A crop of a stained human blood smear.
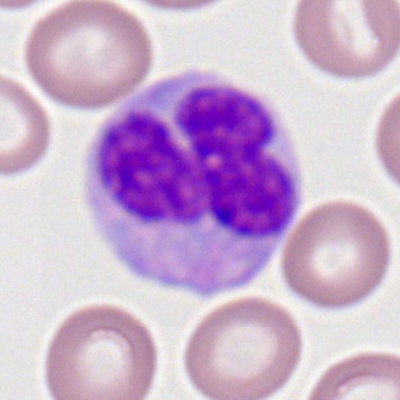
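Monocyte in a stained human blood smear: notice first its round, smooth outline. Its nucleus sits in the upper part of the cell, so a wider band of cytoplasm lies below it. See how the chromatin is deep purple and coarsely clumped, while the cytoplasm is pale lilac.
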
